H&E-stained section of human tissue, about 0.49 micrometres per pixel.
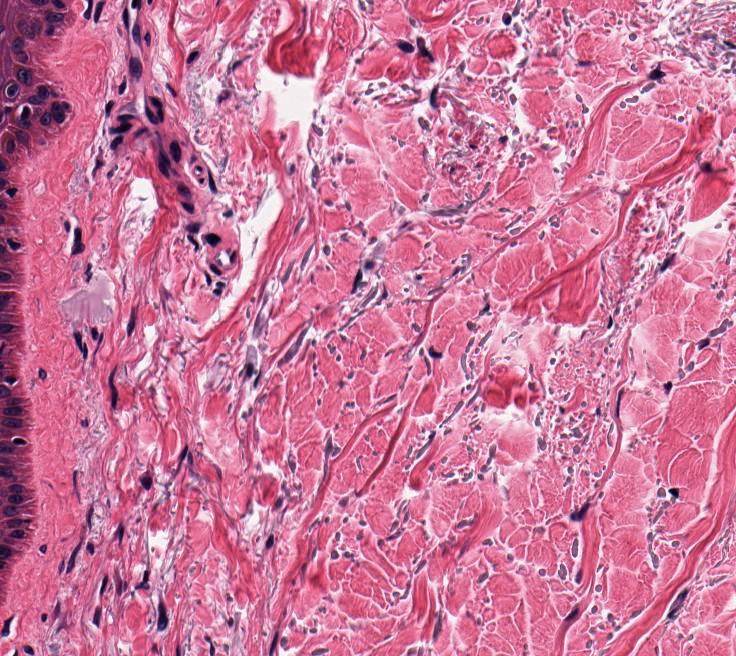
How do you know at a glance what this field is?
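Dermis is the main tissue here. Looking between the fibres, I see nuclei that are small, dark and mostly elongated.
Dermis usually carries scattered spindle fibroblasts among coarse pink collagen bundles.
Down the left edge runs a narrow epithelial strip with crowded dark purple nuclei; directly beside it lies a pale pink band with few nuclei. I find no glands anywhere.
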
